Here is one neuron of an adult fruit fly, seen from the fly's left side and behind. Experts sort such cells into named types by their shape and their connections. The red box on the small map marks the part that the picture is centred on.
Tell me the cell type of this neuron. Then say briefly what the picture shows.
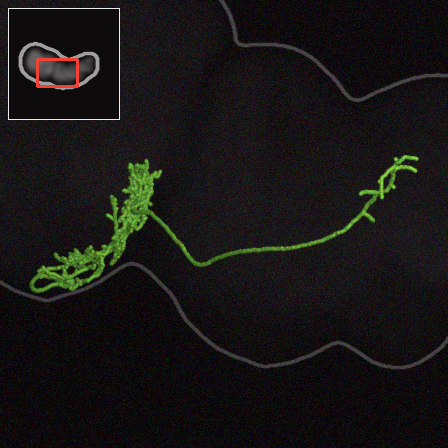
Its cell type is DNg12_a. Its broad class is descending neuron. In this view it is more than twice as wide as it is tall.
